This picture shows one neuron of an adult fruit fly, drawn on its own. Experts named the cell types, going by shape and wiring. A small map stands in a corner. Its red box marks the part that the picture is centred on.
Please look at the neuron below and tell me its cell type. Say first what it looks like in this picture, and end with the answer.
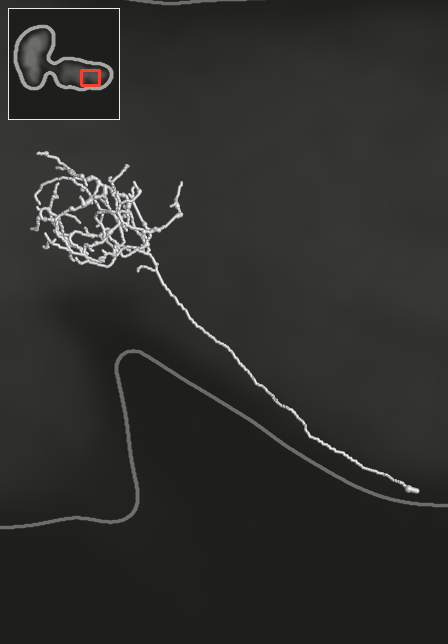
It lies in the nerve cord. Its cell body lies at the lower right of the picture. It is a nerve-cord intrinsic neuron. Its cell type is IN16B084.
